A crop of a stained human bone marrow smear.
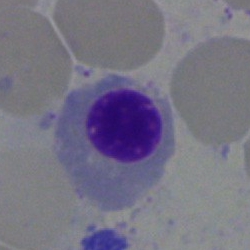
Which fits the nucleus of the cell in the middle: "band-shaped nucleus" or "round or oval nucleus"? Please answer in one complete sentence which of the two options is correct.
A nucleus forming one compact round or oval mass is found in this cell.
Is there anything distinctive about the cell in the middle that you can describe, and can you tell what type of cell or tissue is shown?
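The nucleus sits in the upper part of the cell, with more cytoplasm below it than above. Its chromatin is dense and stains dark purple. The cytoplasm, pale grey-blue, is abundant relative to the nucleus. The cell is an erythroblast.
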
